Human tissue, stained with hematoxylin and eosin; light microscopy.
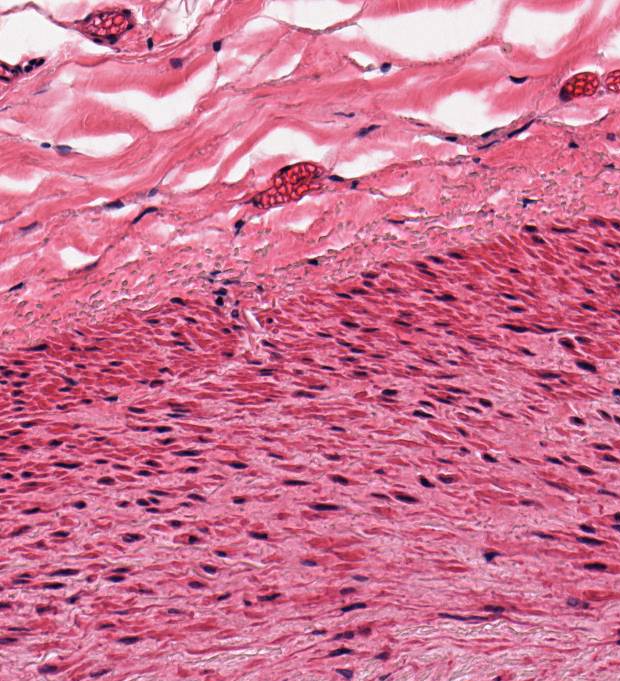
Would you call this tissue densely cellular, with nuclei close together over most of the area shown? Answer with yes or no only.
Yes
